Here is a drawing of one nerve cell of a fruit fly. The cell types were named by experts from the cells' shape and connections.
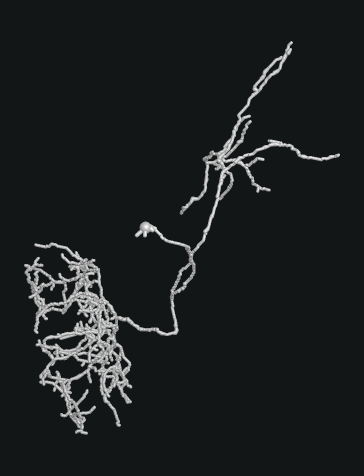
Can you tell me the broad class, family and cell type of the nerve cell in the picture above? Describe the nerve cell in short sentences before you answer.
The cell body can be seen in the middle of the picture. The picture shows dozens of branch ends. This is a visual projection neuron. Its family is hemilineage VPNp&v1_ventral. It is of cell type LC39a.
